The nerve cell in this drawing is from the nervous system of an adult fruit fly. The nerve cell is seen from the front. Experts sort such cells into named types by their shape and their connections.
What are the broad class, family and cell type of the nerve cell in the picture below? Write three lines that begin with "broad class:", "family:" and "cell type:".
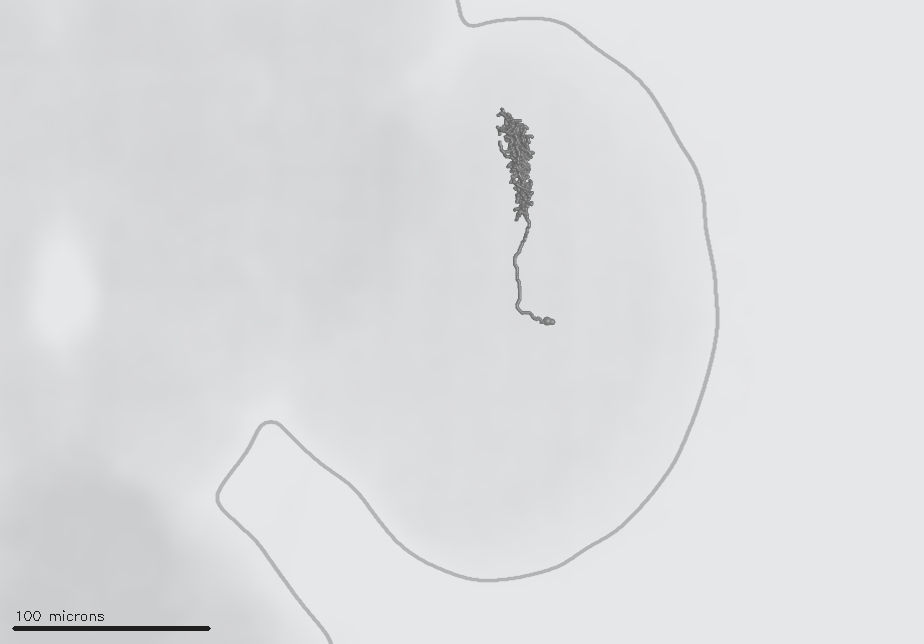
broad class: optic-lobe intrinsic neuron
family: LPi
cell type: LPi3412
